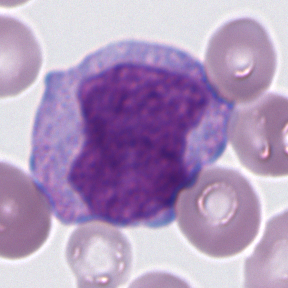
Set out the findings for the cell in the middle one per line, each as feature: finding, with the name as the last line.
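Outline: a bit irregular and bumpy, not smoothly round
Edge: a thin rim of deeper blue
Nucleus: notched in on the left and right, so it looks waisted
Granules: lots of fine, dust-like pinkish-purple ones in the cytoplasm
Name: atypical promyelocyte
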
